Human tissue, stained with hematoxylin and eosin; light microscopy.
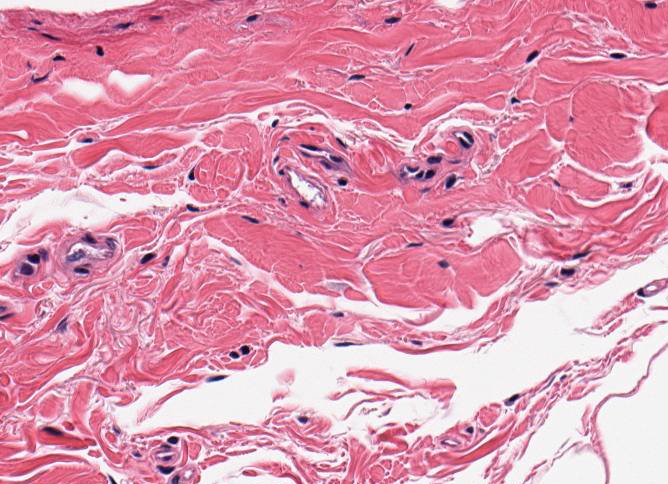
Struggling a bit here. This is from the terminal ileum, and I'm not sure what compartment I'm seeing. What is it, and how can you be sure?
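That's dense connective tissue. The nuclei are sparse, small, dark and elongated, just scattered between the fibre bundles.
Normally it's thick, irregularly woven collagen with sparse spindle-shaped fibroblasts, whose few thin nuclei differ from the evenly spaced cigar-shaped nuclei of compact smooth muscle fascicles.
In the upper centre there's a small vessel, its narrow slit-like lumen lined by flattened nuclei. No epithelium anywhere, and no fat cells either.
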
